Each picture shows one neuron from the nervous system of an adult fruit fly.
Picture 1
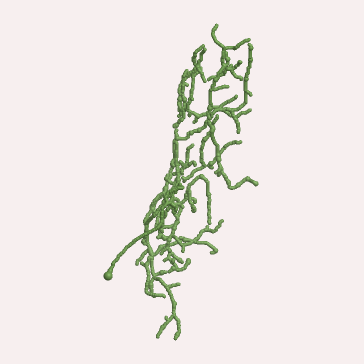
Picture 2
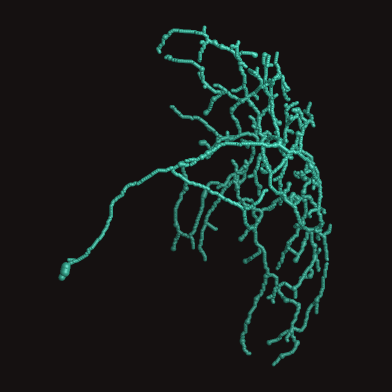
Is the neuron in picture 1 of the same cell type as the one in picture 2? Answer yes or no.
yes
